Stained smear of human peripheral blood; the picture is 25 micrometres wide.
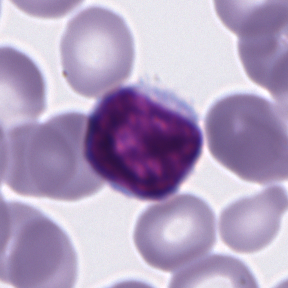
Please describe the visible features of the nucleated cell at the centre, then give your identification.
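Let me start with size: the cell is about 11 micrometres across, and the nucleus about 10 micrometres. That nucleus fills about 80% of the cell's area and stains deep purple, with paler pinkish patches. Its chromatin looks dense and coarsely clumped. Around it, the cytoplasm is a very thin pale blue rim. Along the upper edge, fine hair-like projections fringe the cell. So I'd call this a typical lymphocyte.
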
